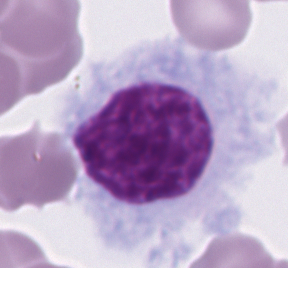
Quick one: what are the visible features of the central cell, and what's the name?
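The outline of the cell is irregular and frayed, not smooth. Abundant cytoplasm, pale greyish blue in colour, forms a wide rim around the nucleus. The nucleus is positioned off-centre, toward the left side of the cell. The cell is a hairy cell.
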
